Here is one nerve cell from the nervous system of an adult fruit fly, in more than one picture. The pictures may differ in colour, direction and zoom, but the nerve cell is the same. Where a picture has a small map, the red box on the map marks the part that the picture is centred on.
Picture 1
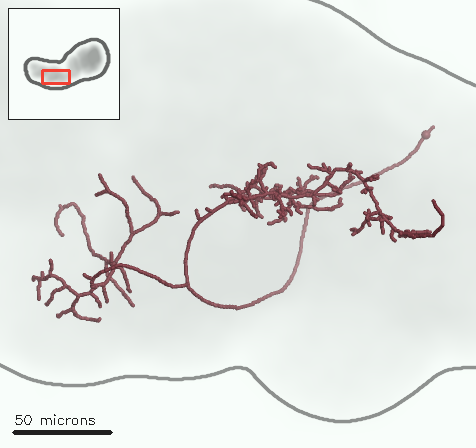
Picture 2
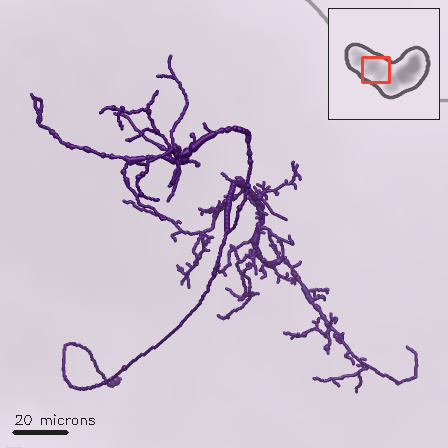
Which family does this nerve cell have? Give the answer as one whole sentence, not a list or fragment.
It is the family hemilineage 01A to which this nerve cell belongs.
